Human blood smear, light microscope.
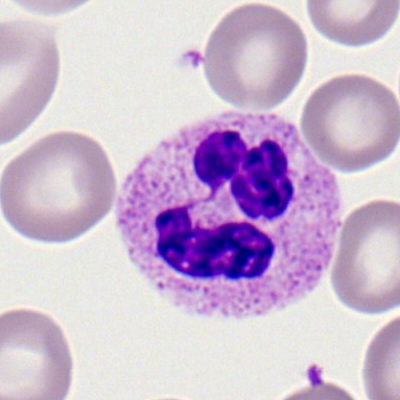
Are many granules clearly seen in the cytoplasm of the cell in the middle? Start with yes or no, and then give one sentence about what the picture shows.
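Yes. Fine pinkish-violet granules are spread evenly through the cytoplasm.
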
